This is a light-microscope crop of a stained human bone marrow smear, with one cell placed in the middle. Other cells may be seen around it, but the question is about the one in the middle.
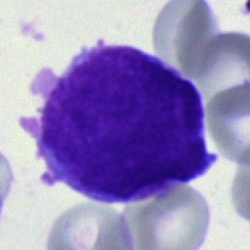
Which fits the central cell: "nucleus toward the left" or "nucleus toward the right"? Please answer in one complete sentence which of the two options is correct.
This cell carries its nucleus toward the right side.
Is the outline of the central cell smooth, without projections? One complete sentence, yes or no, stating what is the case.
No, the cell's outline is not smooth; it is ragged or frayed, or has projections, blebs or tags.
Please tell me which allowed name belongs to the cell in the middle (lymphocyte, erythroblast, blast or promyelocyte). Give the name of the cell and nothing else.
blast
